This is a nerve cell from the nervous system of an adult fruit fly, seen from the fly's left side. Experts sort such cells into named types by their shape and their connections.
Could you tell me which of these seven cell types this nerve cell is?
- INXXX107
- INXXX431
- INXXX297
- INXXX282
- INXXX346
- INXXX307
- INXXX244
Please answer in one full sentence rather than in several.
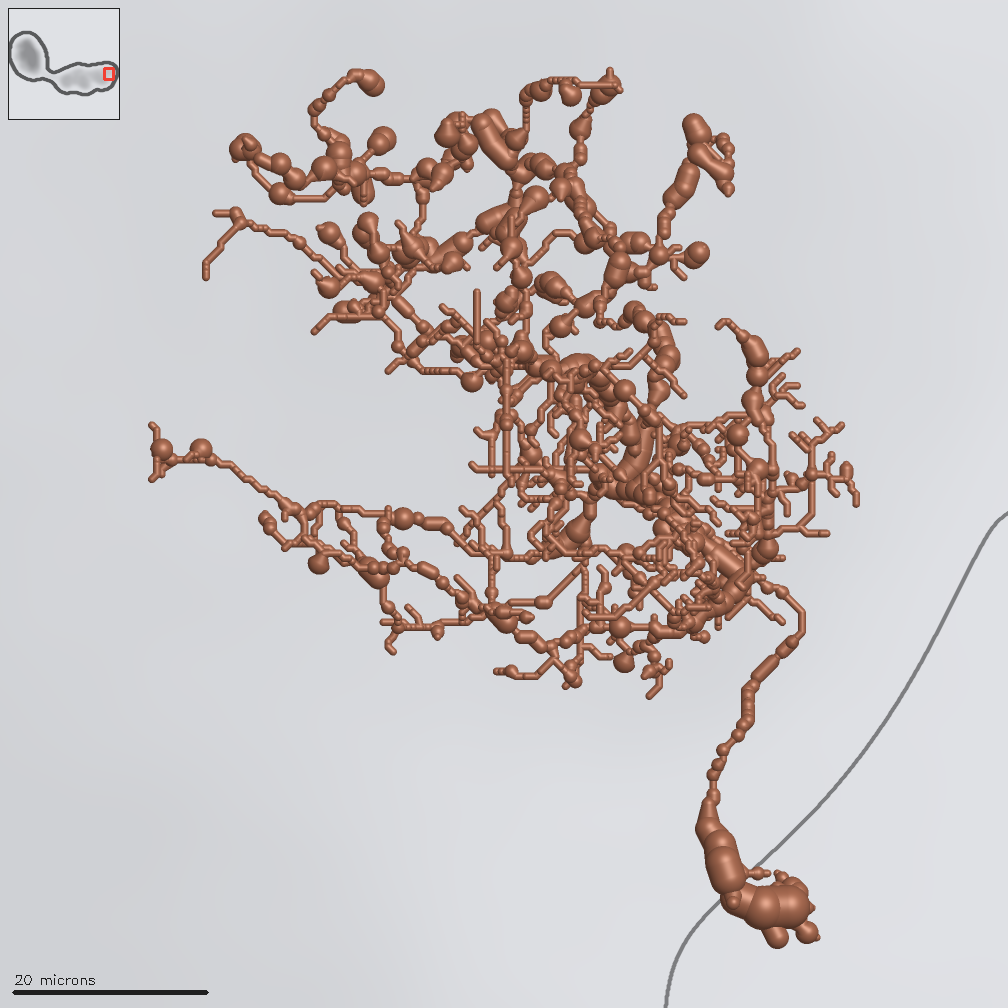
Within the cell type INXXX282 sits this nerve cell.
